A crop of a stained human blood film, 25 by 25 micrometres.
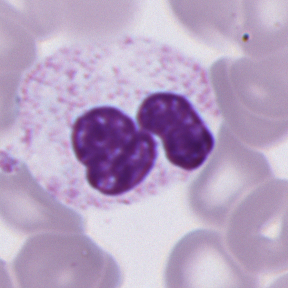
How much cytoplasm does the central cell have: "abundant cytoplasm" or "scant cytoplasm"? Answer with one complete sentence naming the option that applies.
The nucleus is surrounded by broad cytoplasm.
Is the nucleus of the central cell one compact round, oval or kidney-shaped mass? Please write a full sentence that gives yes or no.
No, the nucleus is made up of distinct lobes rather than one piece.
